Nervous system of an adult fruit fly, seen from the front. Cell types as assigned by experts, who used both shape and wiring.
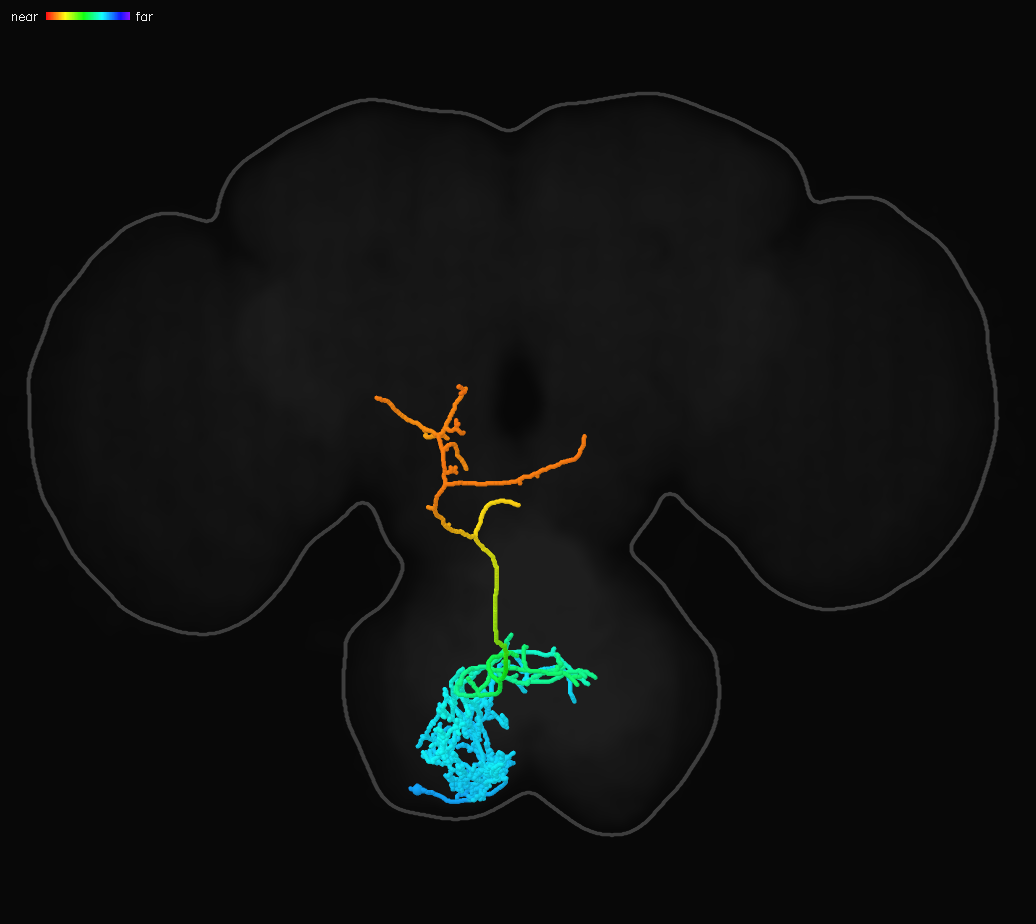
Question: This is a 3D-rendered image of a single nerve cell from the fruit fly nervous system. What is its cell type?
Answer: AN01B005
